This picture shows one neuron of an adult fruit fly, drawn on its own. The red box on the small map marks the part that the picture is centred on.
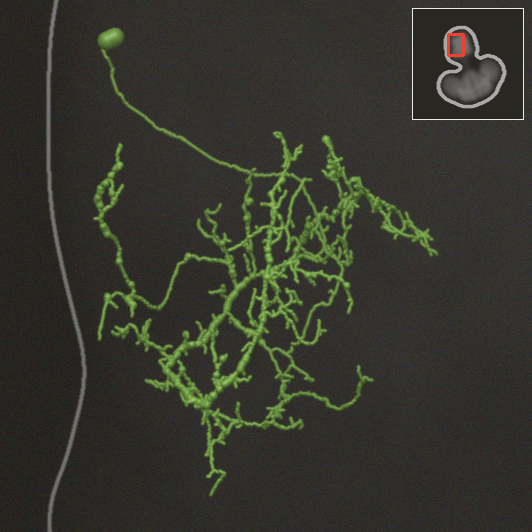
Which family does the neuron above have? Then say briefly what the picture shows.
Its family is hemilineage 03A. Its broad class is nerve-cord intrinsic neuron. The cell body can be seen at the upper left of the picture. As drawn here it is taller than it is wide.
